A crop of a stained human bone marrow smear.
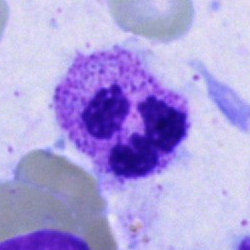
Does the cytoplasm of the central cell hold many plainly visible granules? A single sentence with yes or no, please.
Yes, within its cytoplasm there are many visible granules.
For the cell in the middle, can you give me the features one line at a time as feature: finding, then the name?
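Outline: roughly round, note the slightly uneven edge
Chromatin: dark purple and densely clumped
Cytoplasm: look closely, no vacuoles seen
Name: segmented neutrophil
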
